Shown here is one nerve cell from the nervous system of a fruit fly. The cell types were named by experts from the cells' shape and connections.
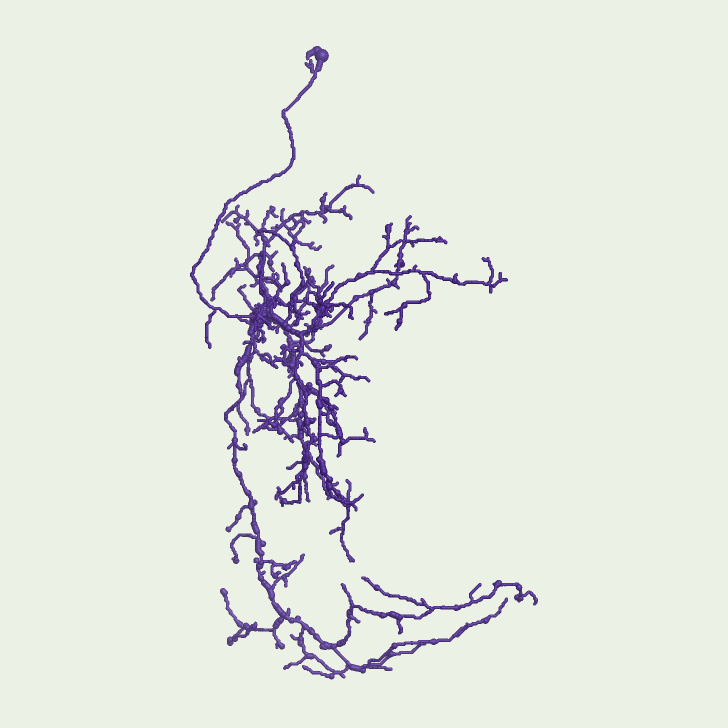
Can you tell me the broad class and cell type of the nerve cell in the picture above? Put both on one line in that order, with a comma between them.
central-brain intrinsic neuron, GNG568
